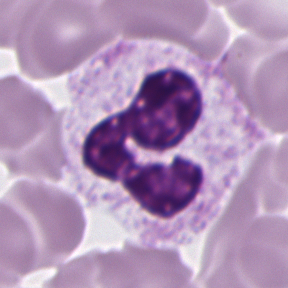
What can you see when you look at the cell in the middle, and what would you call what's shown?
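See how the chromatin is dark purple and coarsely clumped, with no nucleoli showing. There's plenty of pale pinkish-lilac cytoplasm, with fine pinkish-violet granules scattered all through it. That's a segmented neutrophil.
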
